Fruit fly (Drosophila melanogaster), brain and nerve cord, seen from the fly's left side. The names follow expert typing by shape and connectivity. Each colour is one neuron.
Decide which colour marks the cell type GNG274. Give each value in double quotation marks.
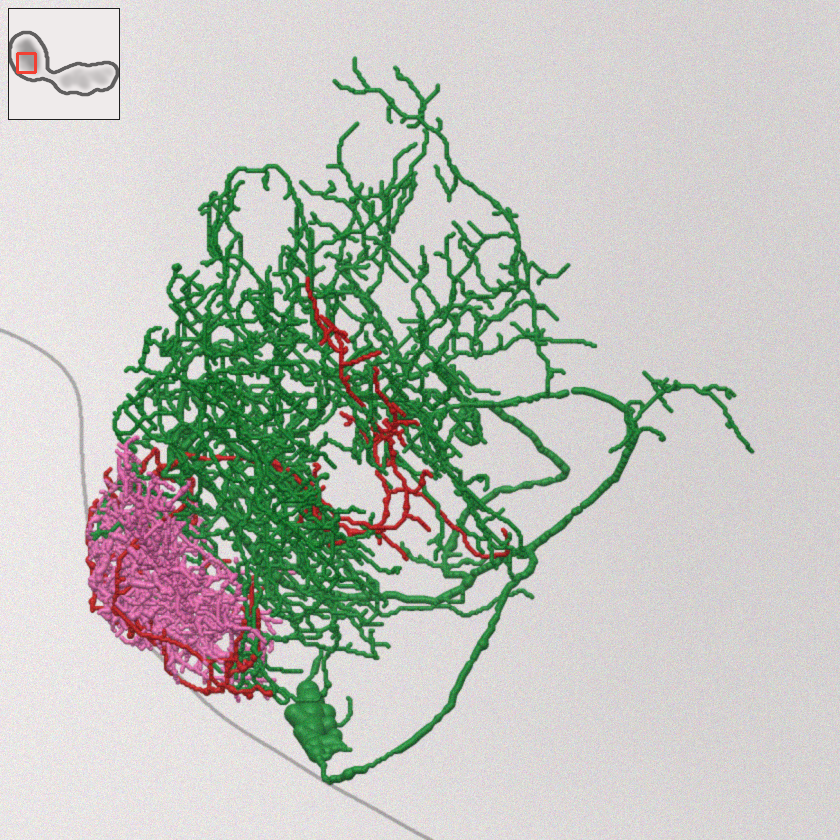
"red"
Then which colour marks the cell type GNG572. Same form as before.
"green"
